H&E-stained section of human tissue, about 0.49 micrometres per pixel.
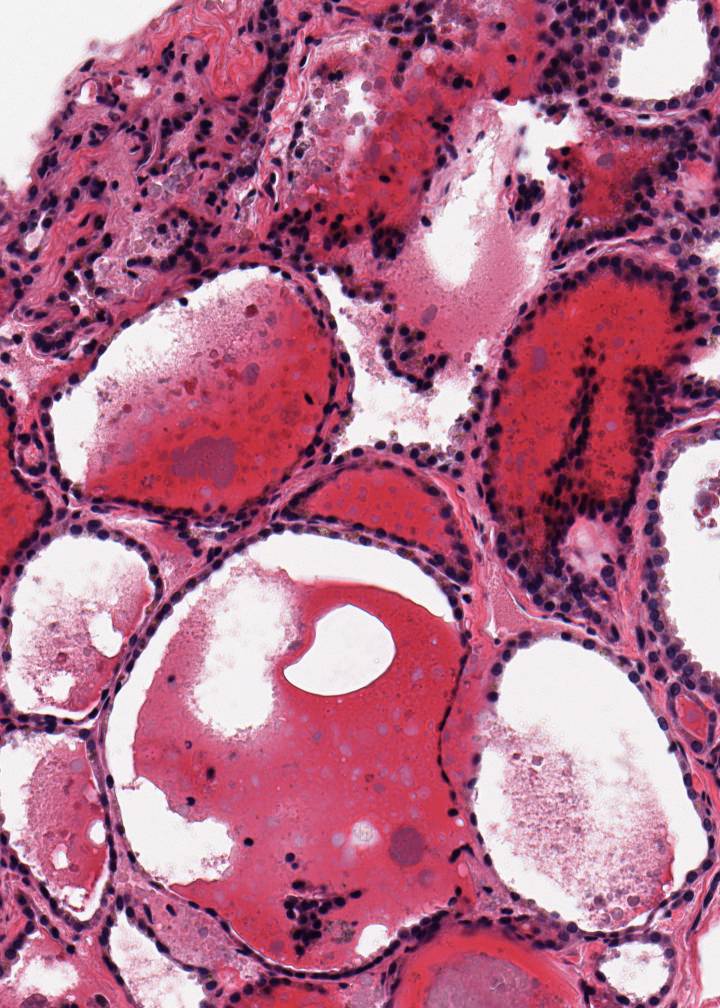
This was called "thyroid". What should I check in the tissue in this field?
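This is thyroid.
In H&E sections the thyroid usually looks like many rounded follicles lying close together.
The field fits: closely packed rounded follicles, widely varying in size.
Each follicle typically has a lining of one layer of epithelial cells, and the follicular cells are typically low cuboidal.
Here the single-layered lining has small dark nuclei, but its cells range from flattened to low cuboidal; the flattened ones depart from the typical shape. Thin strands of pink fibrous stroma separate neighbouring follicles.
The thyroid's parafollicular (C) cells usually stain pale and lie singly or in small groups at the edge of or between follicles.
The small pale round droplets in the colloid of the lower central follicle sit within the colloid, not in that position, so they do not match those cells.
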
